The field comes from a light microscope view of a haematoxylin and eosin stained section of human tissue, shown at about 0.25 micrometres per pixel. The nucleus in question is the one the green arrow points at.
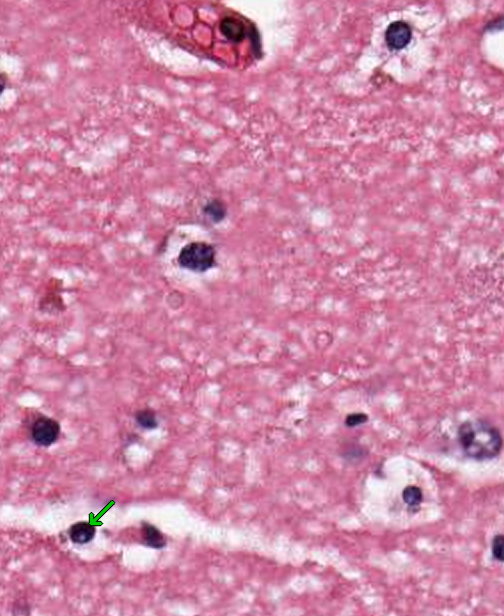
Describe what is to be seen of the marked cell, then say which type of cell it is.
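Around the nucleus is a clear, unstained halo, with no pink cytoplasm visible. It lies at the edge of a long, narrow, horizontal clear space, with another dark nucleus in a similar clear space just beside it. Type of cell: oligodendrocyte.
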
